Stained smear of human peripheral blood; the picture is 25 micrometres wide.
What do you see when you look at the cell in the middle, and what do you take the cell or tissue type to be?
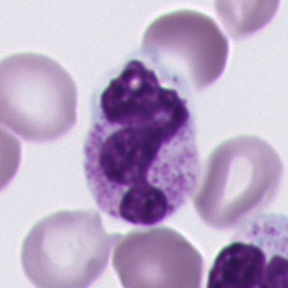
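Outline oval, taller than wide. Fine, small violet granules are scattered through the cytoplasm. Within the nucleus no nucleoli are visible, though a small pale dot lies in its upper part. Identification: segmented neutrophil.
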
